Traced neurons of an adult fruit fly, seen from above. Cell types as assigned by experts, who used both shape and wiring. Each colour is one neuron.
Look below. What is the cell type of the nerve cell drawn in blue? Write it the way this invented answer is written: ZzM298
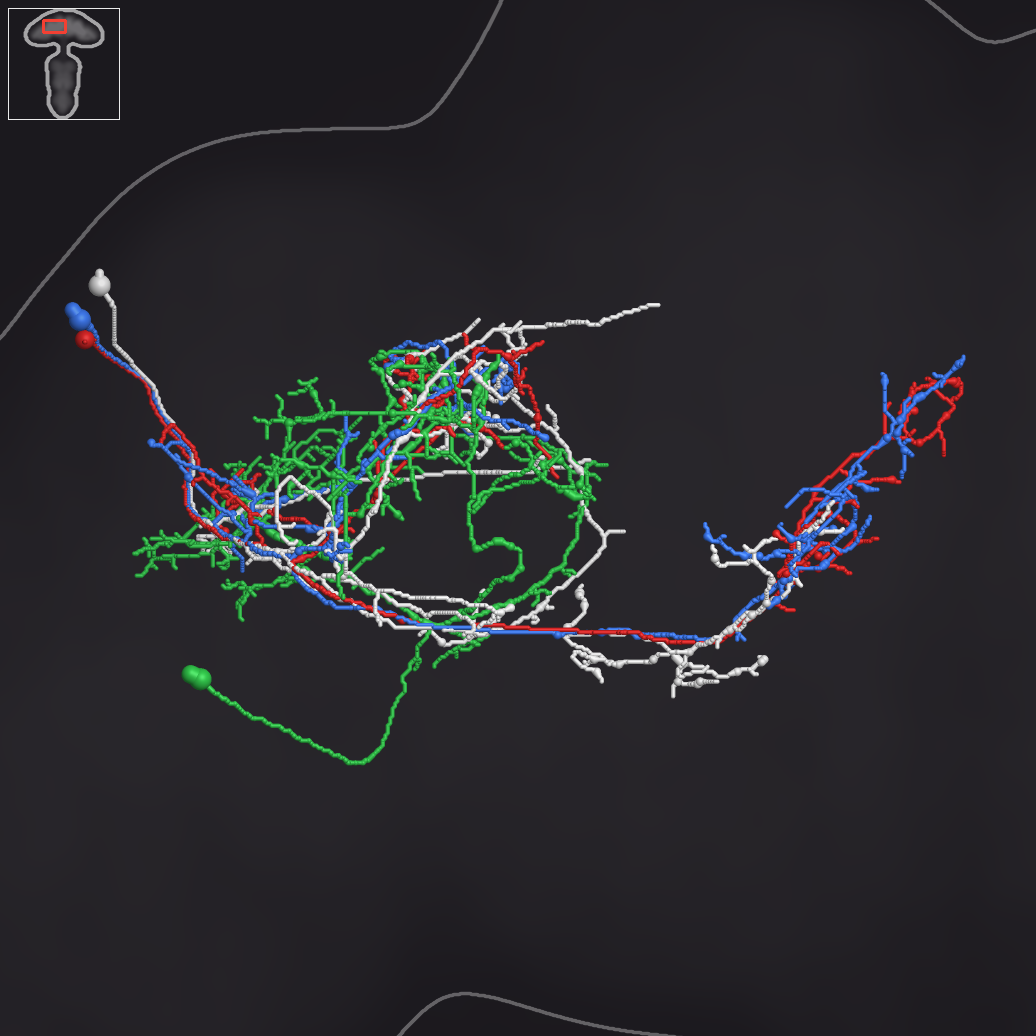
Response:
CB0993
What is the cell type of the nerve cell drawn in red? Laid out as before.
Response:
CB2280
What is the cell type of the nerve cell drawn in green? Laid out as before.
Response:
CB3464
